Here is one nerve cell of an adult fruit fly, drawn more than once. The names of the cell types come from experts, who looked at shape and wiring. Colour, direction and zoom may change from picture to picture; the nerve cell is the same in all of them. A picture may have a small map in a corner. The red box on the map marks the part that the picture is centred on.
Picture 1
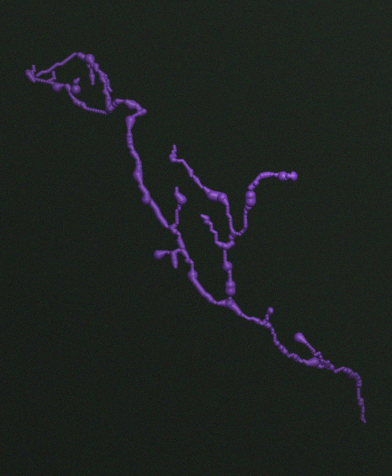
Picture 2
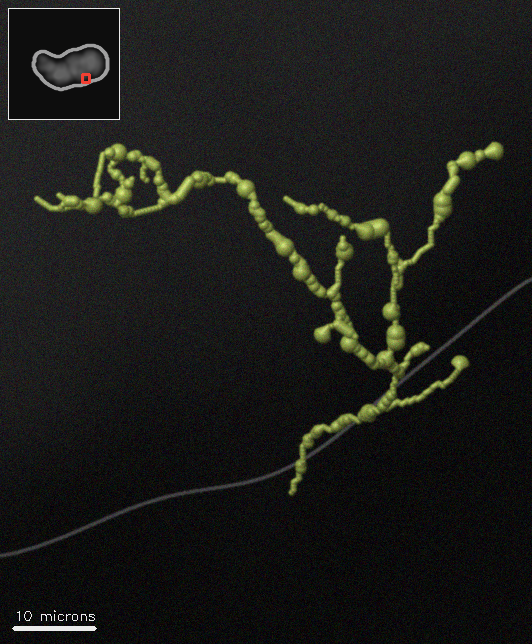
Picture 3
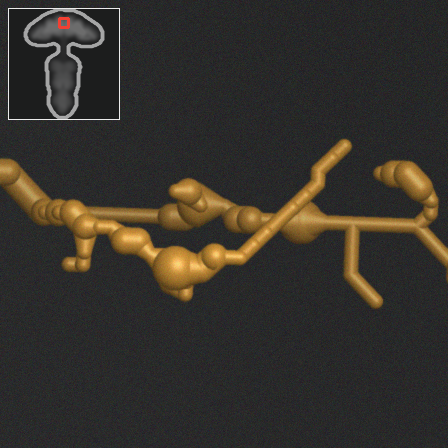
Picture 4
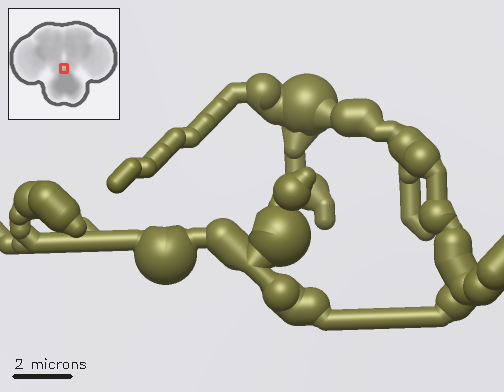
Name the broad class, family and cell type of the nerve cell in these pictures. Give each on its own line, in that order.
sensory neuron entering the brain
class mechanosensory
TPMN1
